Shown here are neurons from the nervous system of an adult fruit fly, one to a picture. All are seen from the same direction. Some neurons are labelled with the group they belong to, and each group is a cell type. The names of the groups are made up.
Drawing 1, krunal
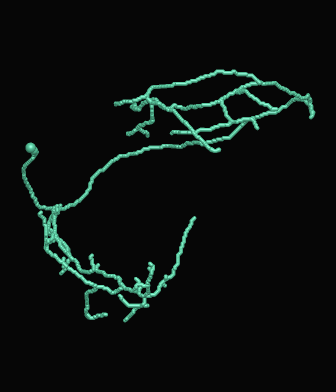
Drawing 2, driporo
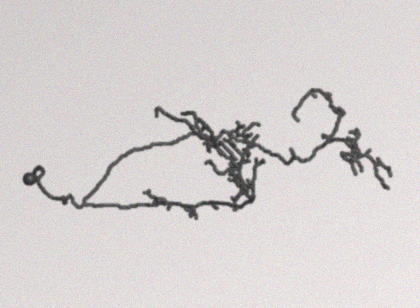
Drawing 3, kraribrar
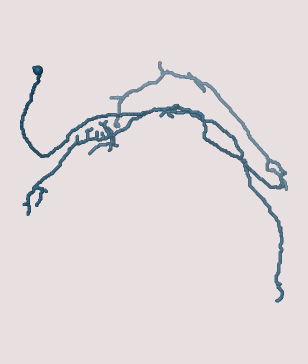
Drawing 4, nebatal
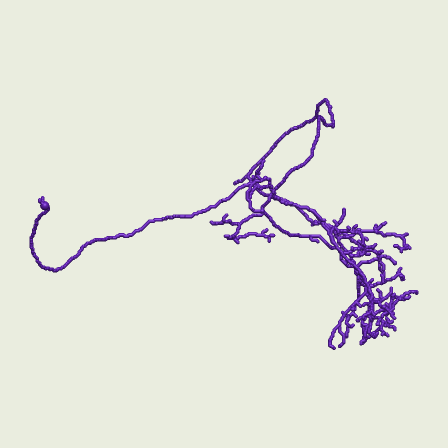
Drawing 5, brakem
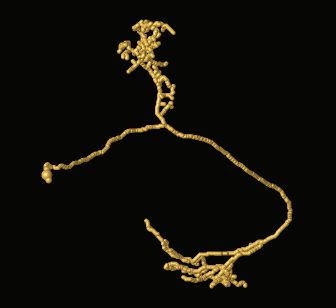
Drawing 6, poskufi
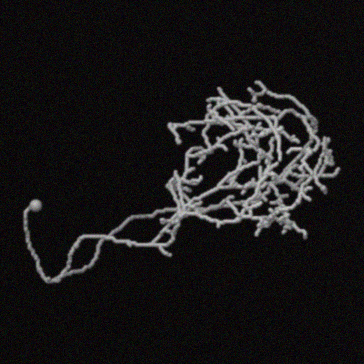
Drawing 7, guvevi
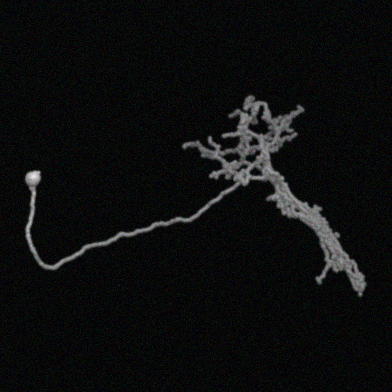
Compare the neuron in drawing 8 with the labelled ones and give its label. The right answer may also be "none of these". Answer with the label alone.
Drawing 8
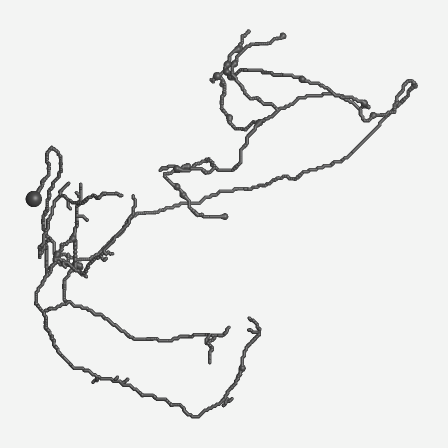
krunal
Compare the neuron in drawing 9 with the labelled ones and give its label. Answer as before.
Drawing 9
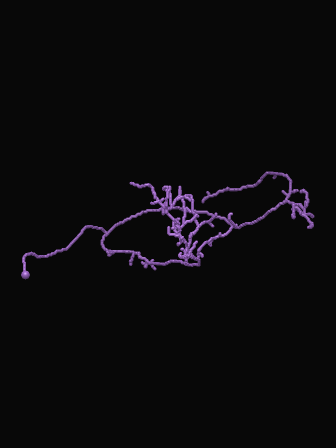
driporo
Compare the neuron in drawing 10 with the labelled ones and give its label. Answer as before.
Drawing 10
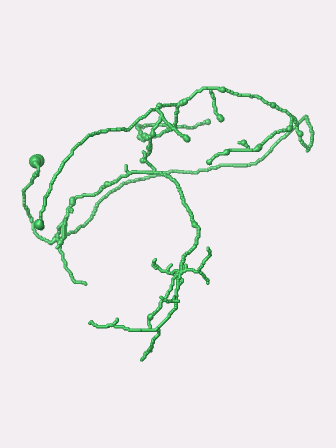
krunal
